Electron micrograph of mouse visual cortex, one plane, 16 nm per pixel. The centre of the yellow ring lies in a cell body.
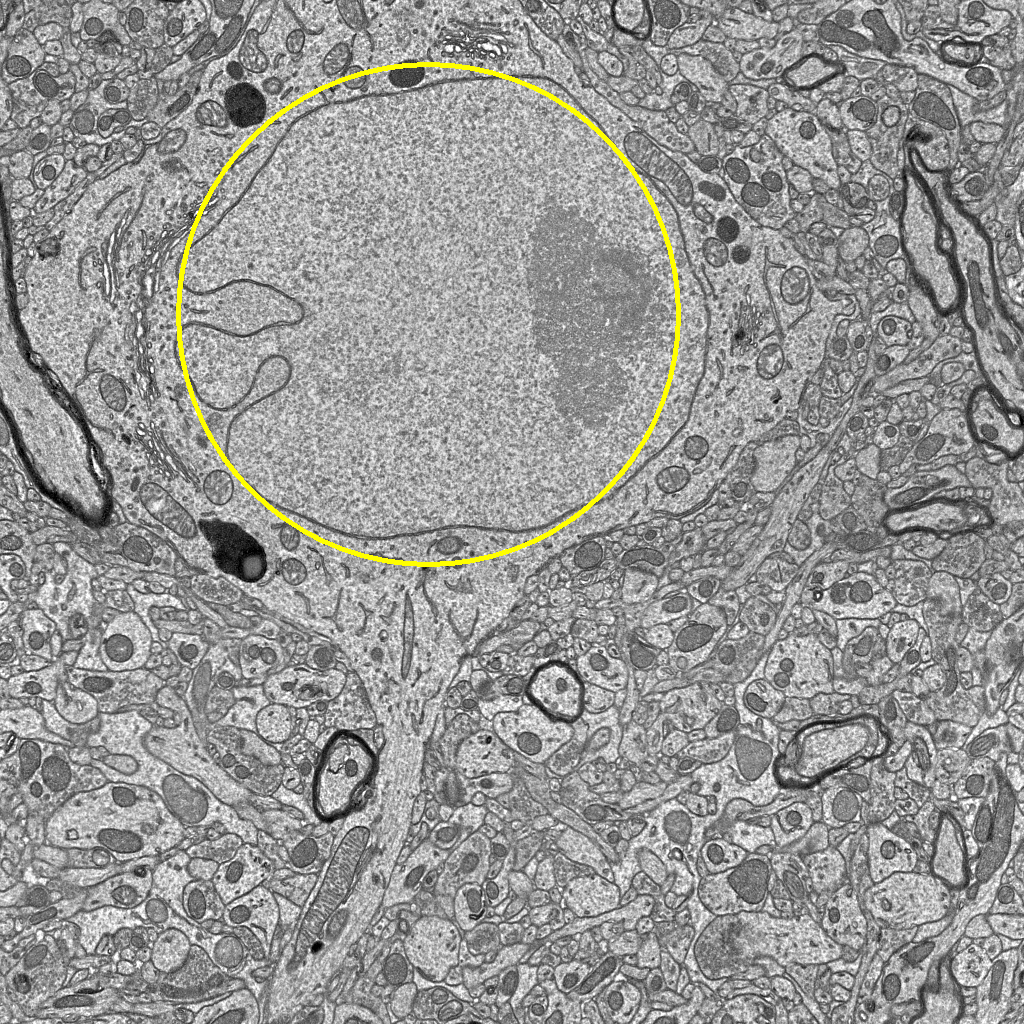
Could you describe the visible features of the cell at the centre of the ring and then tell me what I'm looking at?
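Look first at the nucleus: it is large and round, shown whole, and fills most of the ring. Its chromatin is pale and finely spread, with no dark clumps along the envelope. In the right half of the nucleus lies a large, irregular patch of darker granular material. To the left of the nucleus, the cytoplasm holds stacks of curved Golgi cisternae. This is an excitatory neuron.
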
